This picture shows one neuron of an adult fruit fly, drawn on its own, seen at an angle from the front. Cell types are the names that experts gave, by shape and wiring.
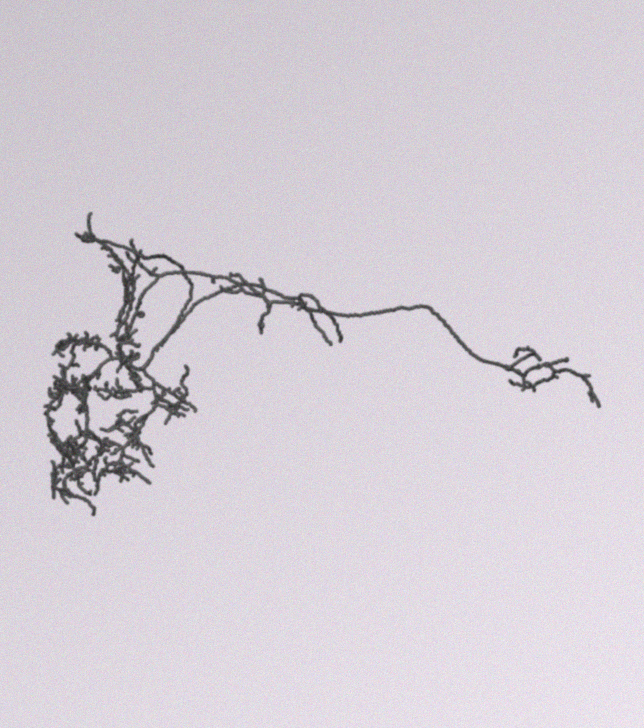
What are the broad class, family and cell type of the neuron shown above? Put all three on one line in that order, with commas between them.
central-brain intrinsic neuron, hemilineage VLPd1, AVLP039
